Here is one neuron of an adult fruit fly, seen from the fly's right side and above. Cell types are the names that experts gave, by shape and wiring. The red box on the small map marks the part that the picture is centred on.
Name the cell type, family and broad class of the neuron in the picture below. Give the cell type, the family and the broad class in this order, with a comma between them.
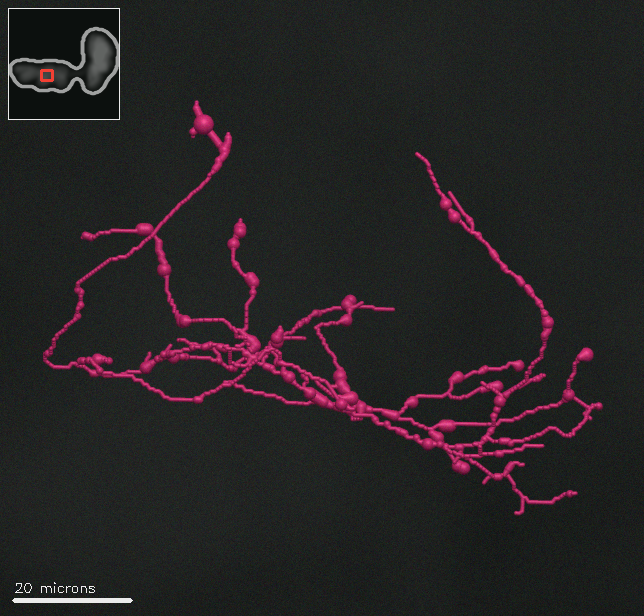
IN11B020, hemilineage 11B, nerve-cord intrinsic neuron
